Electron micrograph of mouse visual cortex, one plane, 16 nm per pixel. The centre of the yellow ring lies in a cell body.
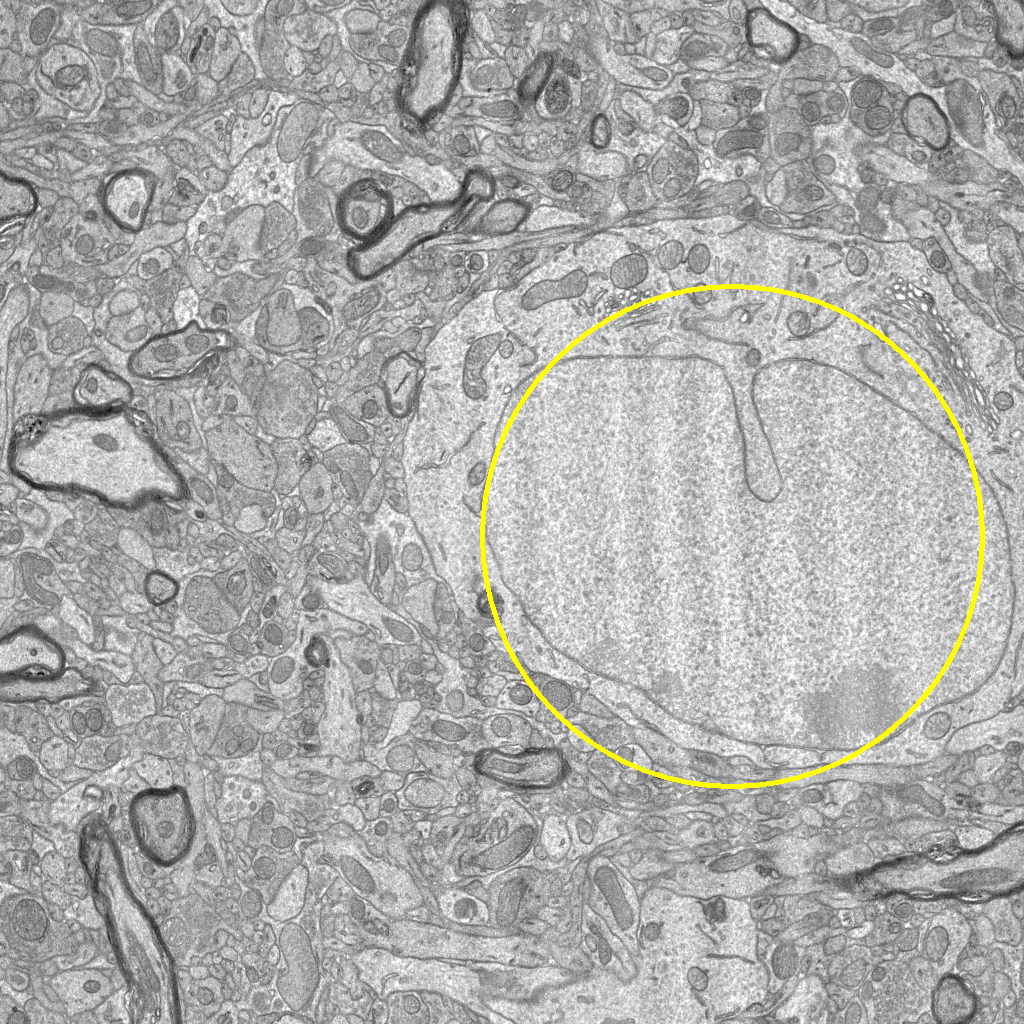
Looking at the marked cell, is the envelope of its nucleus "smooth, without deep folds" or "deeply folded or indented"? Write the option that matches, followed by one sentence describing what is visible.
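Deeply folded or indented. A single deep, narrow fold of the nuclear envelope hangs down from the top of the nucleus into its interior.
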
